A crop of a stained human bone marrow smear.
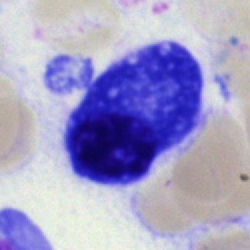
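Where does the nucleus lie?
Off-centre, toward the lower left of the cell.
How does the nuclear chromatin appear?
Dense and very dark.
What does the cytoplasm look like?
A broad area over the upper right, dotted with many small pale spots.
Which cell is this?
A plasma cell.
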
